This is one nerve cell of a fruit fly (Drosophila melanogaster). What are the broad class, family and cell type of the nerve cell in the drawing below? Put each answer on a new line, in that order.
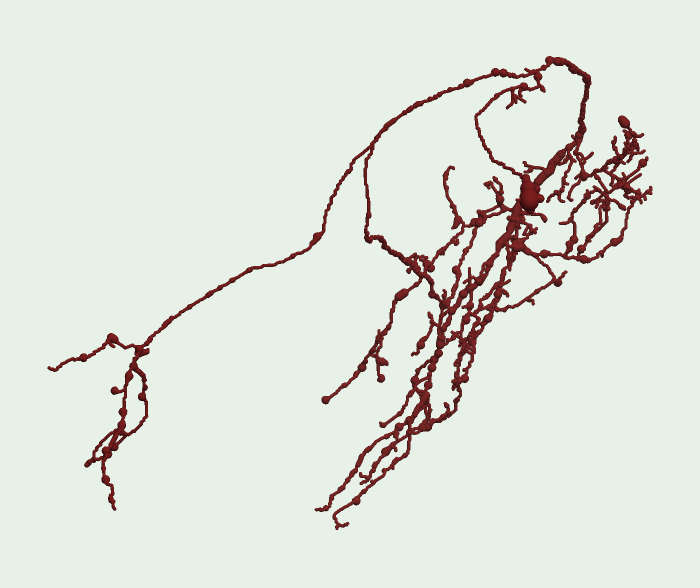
central-brain intrinsic neuron
hemilineage SMPad1
SIP142m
